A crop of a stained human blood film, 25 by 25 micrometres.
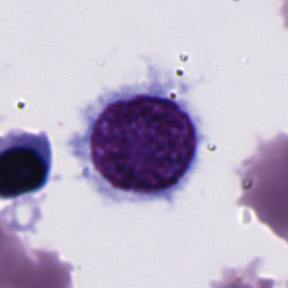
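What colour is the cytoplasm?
Pale greyish blue.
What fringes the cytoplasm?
Fine hair-like projections, extending furthest on the upper and left sides.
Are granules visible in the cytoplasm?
No distinct granules are visible.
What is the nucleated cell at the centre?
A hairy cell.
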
